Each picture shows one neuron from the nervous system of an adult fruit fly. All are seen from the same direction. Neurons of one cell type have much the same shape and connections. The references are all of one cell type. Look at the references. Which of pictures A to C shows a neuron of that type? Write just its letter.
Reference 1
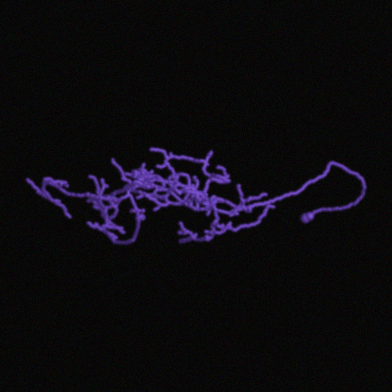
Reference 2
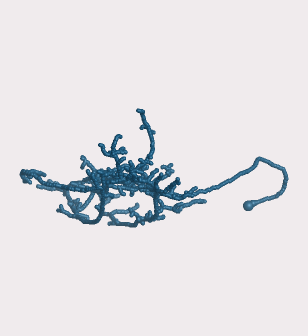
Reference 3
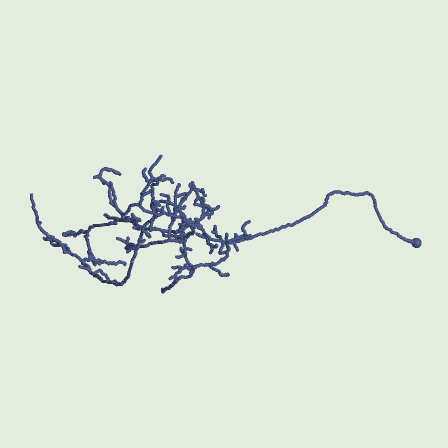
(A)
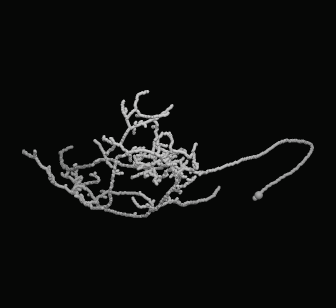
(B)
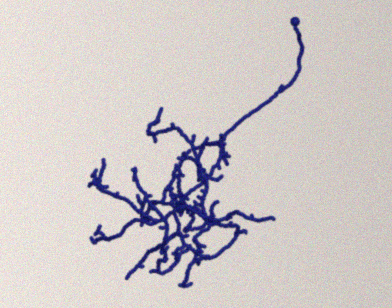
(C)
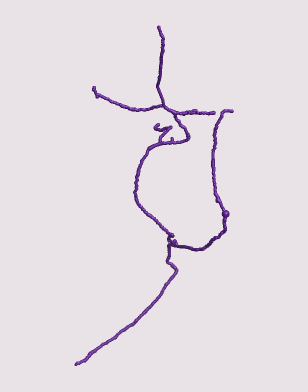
A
